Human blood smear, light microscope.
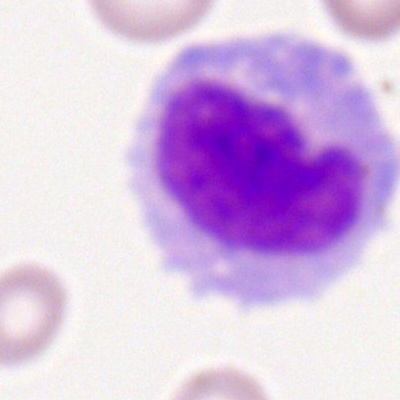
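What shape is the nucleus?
A single folded, kidney-like mass rather than separate lobes, indented along its upper edge.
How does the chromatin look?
Dark purple, with a mottled, uneven texture.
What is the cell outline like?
Irregular, with a slightly ruffled edge.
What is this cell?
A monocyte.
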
